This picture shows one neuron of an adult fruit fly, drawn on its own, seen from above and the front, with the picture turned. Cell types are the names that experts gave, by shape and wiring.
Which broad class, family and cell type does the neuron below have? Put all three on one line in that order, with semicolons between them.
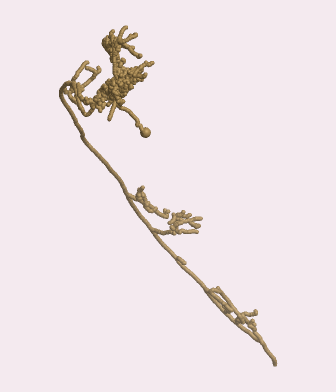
descending neuron; hemilineage DM6_central1; DNpe050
